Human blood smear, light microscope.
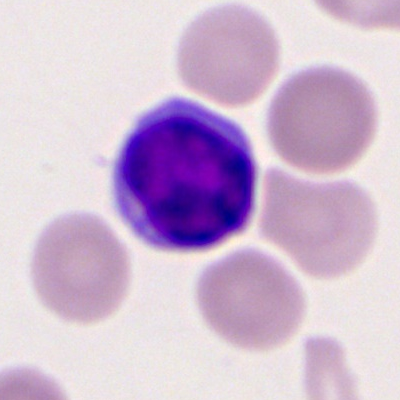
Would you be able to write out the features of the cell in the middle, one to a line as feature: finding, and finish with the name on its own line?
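Chromatin: dense, dark purple, with coarse clumps
Nucleus: fills most of the cell
Cytoplasm: only a thin rim around the nucleus
Rim width: greatest on the lower left side
Cell type: lymphocyte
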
